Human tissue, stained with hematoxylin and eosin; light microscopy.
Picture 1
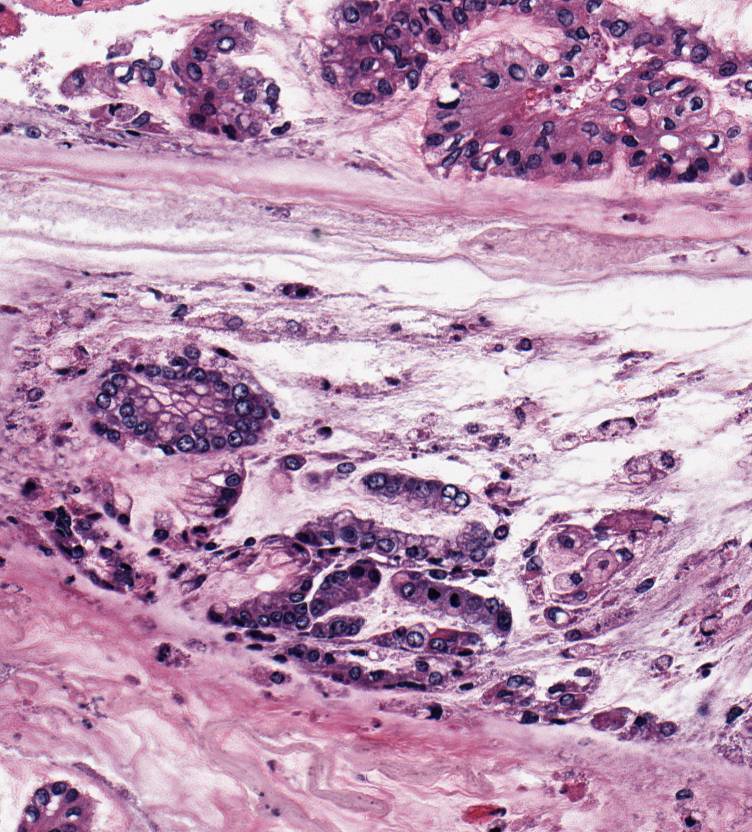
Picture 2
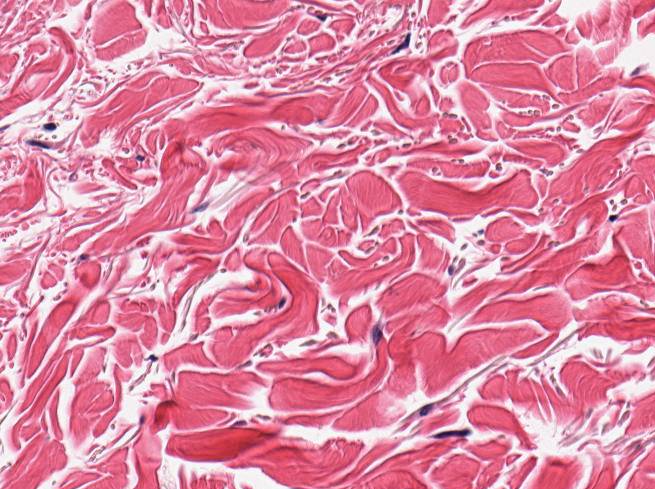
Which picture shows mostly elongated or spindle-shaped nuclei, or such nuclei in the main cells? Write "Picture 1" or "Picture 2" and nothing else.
Picture 2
